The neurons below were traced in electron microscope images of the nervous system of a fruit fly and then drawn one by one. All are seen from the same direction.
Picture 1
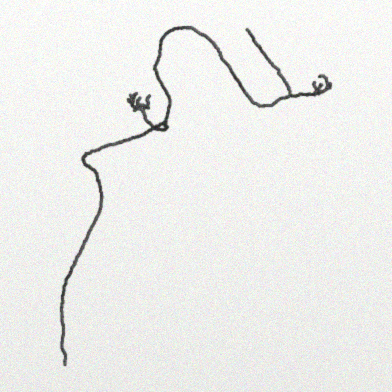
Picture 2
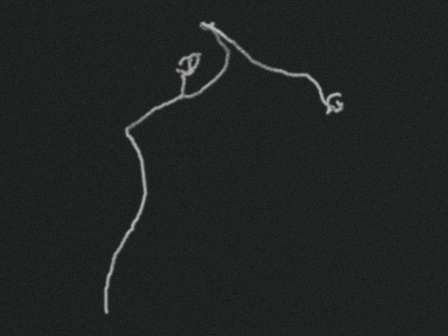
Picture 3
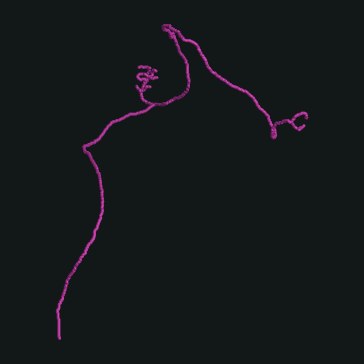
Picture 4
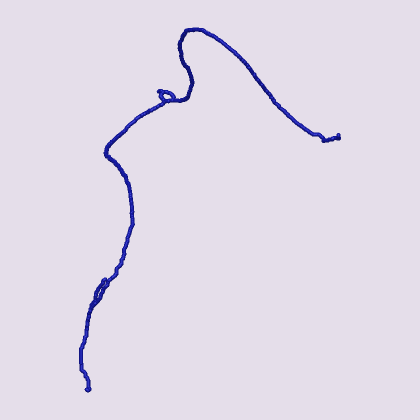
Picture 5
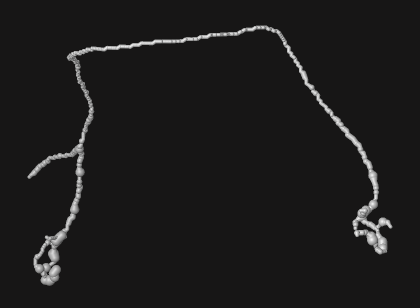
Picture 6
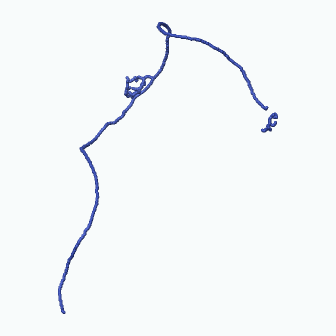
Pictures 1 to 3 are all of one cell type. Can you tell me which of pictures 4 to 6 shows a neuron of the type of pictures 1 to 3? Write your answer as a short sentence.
The neuron in picture 6 is of the same cell type.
